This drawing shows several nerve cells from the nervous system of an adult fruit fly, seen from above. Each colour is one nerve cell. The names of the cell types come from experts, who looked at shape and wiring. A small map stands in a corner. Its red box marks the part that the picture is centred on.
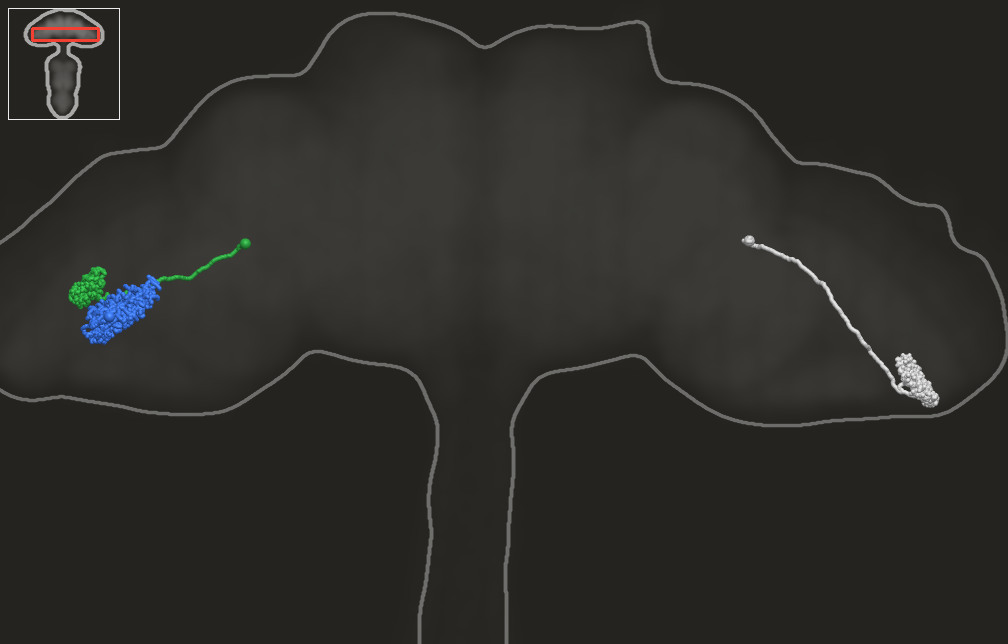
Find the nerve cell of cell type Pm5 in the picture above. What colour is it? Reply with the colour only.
white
